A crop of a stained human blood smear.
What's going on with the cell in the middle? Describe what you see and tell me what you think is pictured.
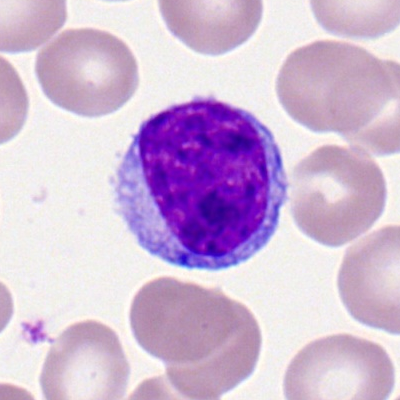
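The cell is roughly round in outline. Its cytoplasm is pale blue, deepening to a stronger blue along its lower edge, and contains no coarse granules. On the left, the cytoplasmic edge is finely ragged rather than smooth. The cell is a lymphocyte.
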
